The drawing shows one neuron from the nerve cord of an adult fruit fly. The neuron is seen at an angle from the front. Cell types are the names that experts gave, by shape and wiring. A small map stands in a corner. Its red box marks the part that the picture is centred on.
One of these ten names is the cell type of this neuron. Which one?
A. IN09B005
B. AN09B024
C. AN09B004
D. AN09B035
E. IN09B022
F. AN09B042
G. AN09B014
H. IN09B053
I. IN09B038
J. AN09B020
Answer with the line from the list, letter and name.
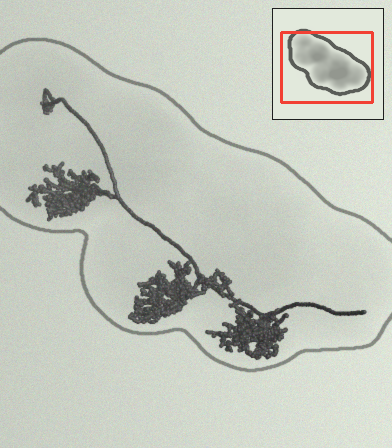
C. AN09B004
